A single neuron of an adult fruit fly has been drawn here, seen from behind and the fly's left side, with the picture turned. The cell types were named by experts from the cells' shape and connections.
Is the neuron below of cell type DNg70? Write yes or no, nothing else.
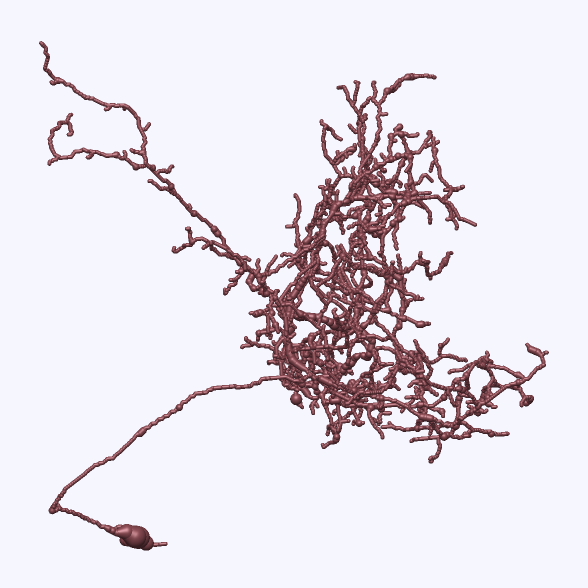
no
